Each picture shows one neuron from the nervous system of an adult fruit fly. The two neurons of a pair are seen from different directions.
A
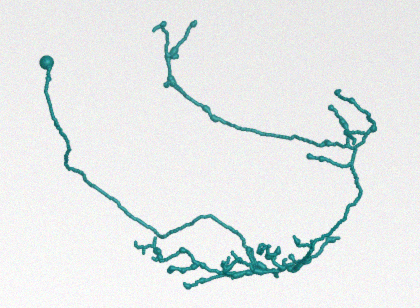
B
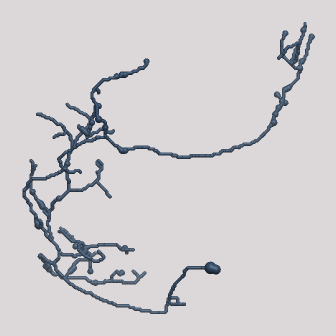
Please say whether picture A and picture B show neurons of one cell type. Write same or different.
same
